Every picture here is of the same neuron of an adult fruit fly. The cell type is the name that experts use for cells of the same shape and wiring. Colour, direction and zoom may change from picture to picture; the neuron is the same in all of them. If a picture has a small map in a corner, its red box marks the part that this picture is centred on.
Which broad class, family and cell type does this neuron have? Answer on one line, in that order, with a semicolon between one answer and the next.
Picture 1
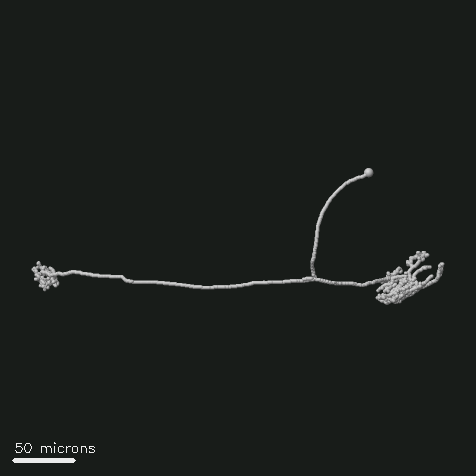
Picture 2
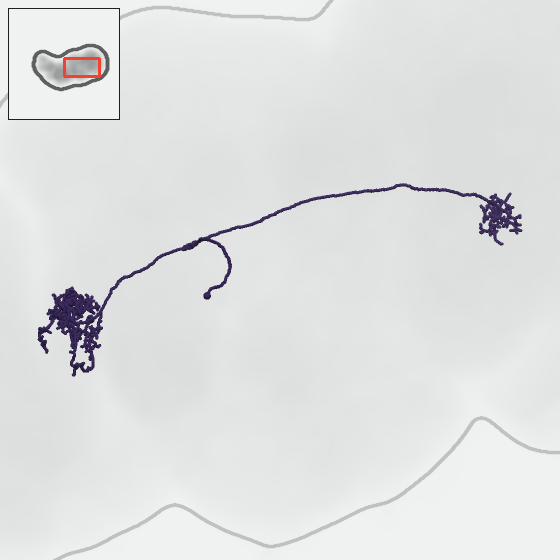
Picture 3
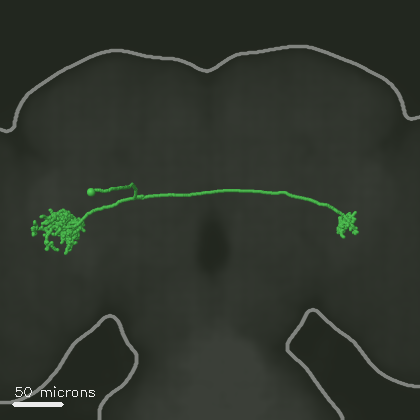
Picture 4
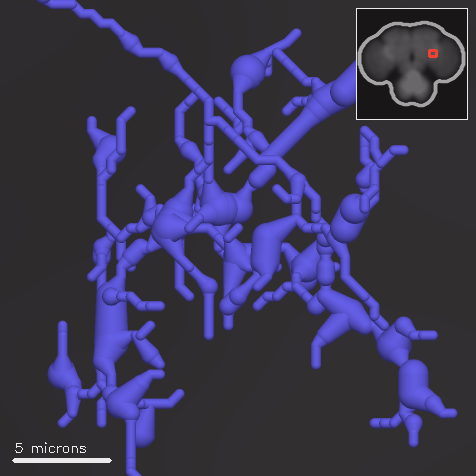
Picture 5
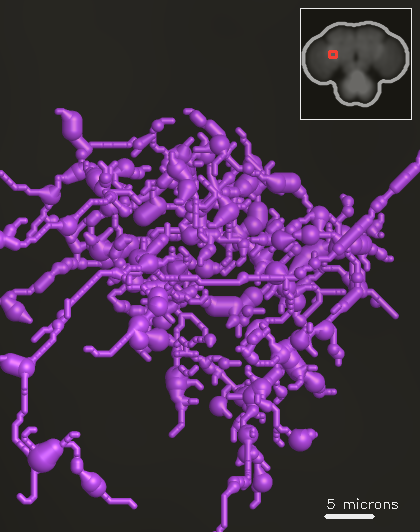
central-brain intrinsic neuron; hemilineage VLPa2; PVLP037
